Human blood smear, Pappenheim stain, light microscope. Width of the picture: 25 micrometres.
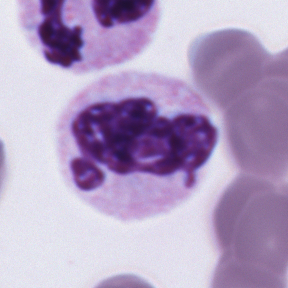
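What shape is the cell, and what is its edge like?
Round, with a smooth, even edge.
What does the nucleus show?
Dark purple, coarsely clumped chromatin, with no nucleoli visible.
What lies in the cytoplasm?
Fine pinkish granules, scattered evenly.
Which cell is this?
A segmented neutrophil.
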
